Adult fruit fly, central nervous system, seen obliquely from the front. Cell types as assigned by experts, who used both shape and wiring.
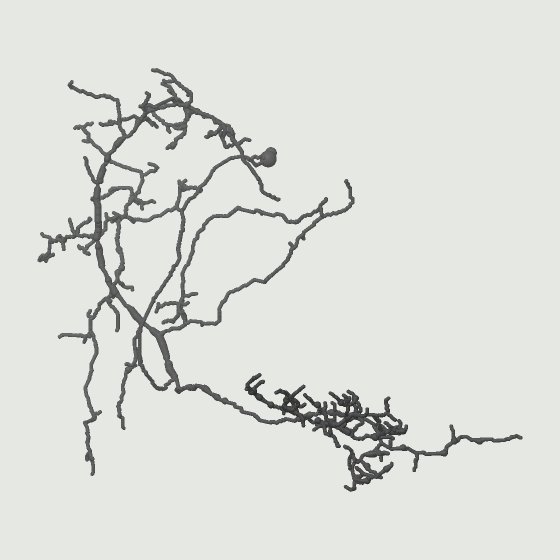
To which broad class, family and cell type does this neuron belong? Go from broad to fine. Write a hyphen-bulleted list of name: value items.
- broad class: central-brain intrinsic neuron
- family: hemilineage VLPp2
- cell type: PS206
